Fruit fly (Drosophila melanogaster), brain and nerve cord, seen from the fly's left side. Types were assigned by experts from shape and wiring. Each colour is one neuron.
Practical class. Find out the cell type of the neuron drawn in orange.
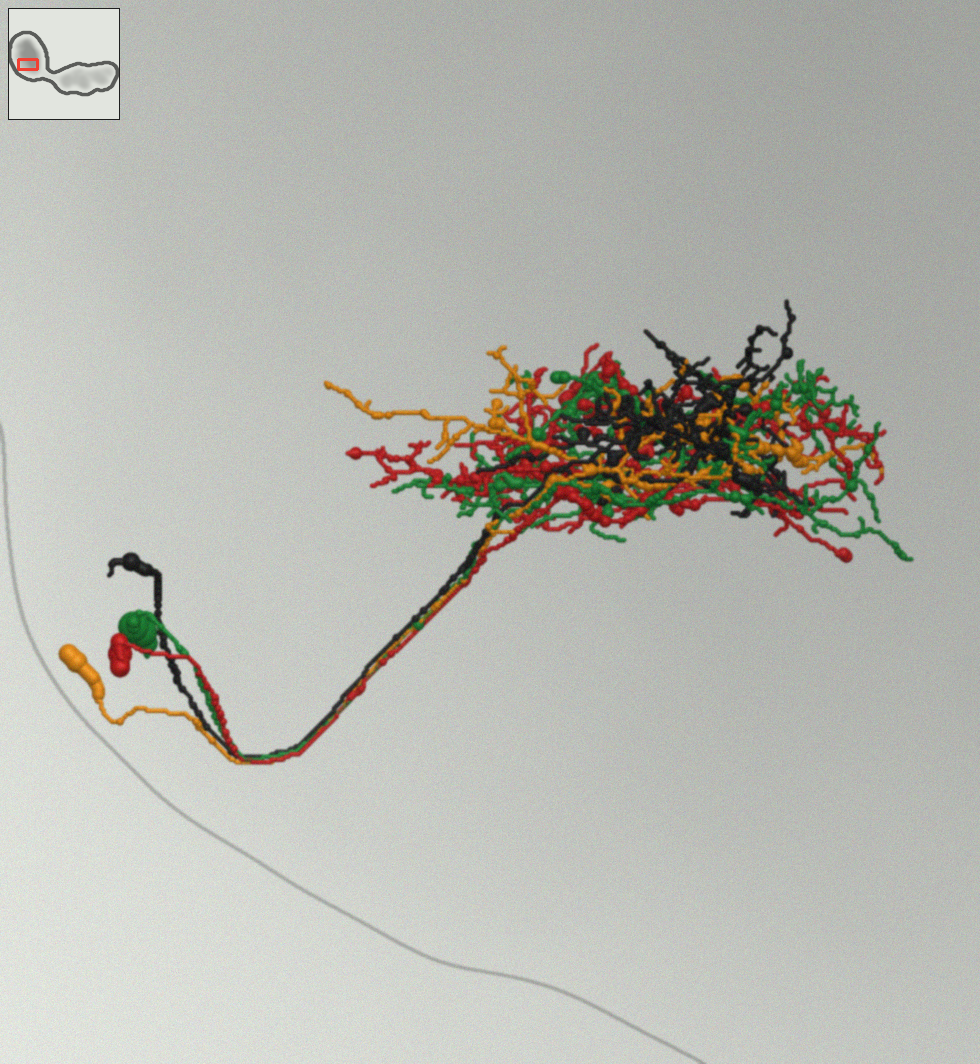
GNG635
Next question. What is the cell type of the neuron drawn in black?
GNG634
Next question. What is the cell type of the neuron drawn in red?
AMMC033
